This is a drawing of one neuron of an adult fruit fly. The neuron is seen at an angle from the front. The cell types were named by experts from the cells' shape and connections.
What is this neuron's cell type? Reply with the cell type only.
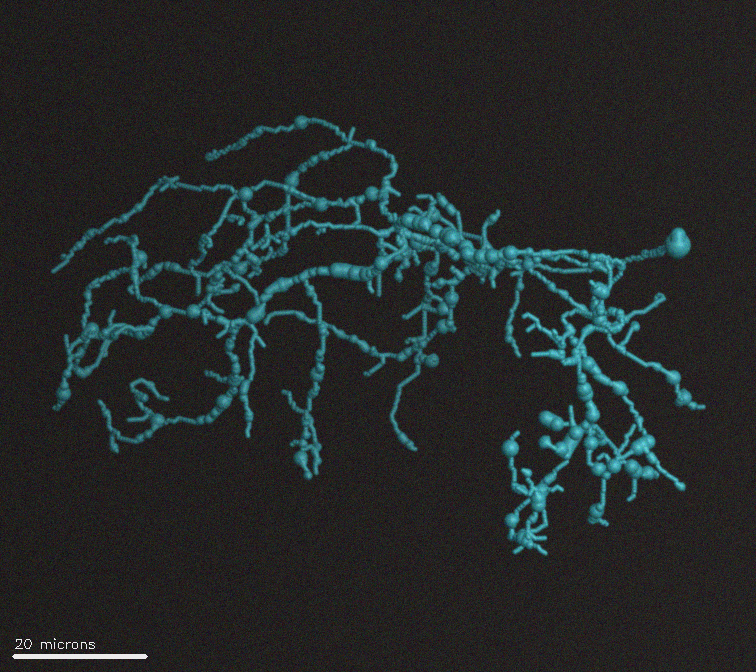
CB2479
